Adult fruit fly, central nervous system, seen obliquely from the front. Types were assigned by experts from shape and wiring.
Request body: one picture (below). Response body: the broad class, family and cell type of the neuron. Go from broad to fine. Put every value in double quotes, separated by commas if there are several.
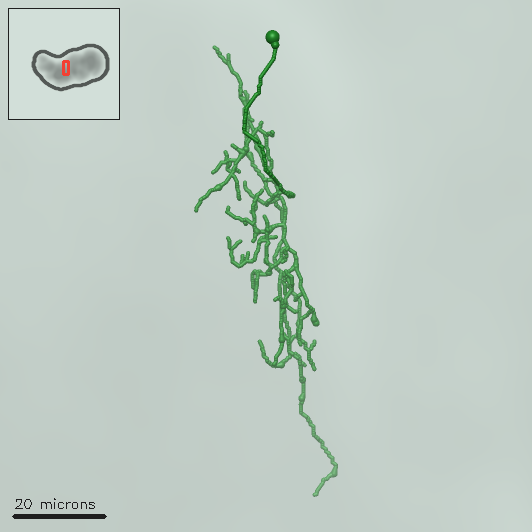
"optic-lobe intrinsic neuron", "Cm", "Cm6"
